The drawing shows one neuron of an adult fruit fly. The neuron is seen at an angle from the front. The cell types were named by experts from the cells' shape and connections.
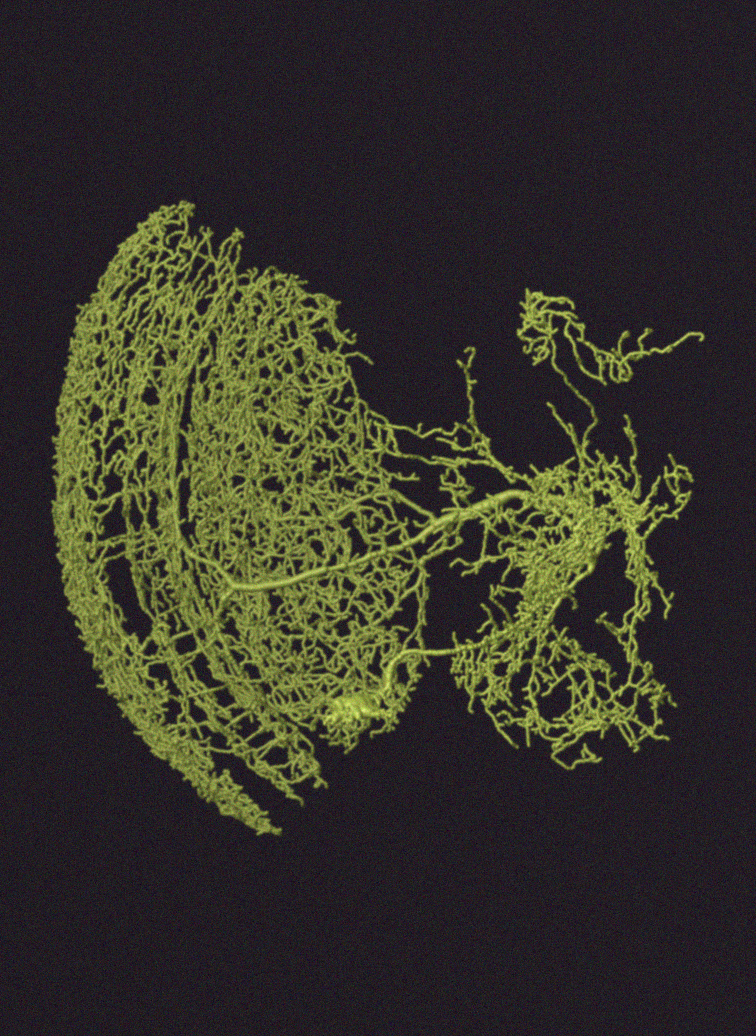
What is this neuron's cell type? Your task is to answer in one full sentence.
In terms of cell type, the neuron is OA-AL2i1.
